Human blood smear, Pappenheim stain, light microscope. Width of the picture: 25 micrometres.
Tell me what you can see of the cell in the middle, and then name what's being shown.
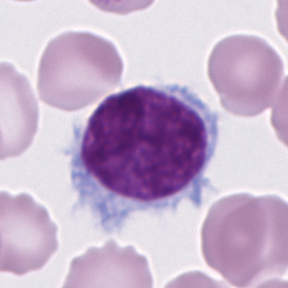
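The cytoplasm is pale blue and contains no visible vacuoles. It extends farthest from the nucleus toward the lower left. The nucleus is round to slightly oval, without indentation, and measures about 10 micrometres across. The cell measures about 13 micrometres across, the nucleus filling about 70% of its area. This is a hairy cell.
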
